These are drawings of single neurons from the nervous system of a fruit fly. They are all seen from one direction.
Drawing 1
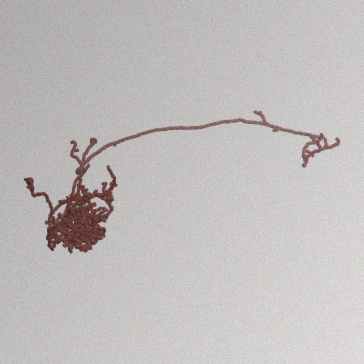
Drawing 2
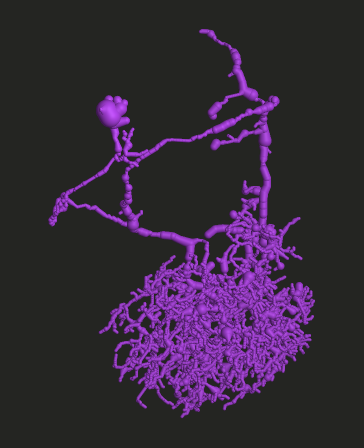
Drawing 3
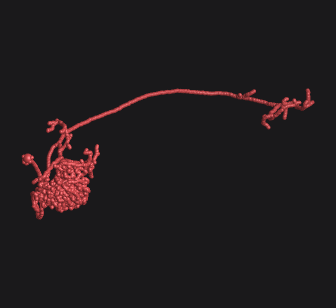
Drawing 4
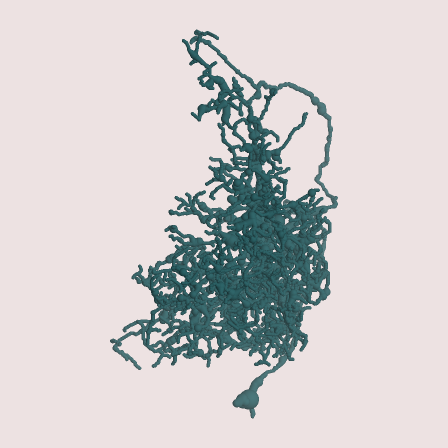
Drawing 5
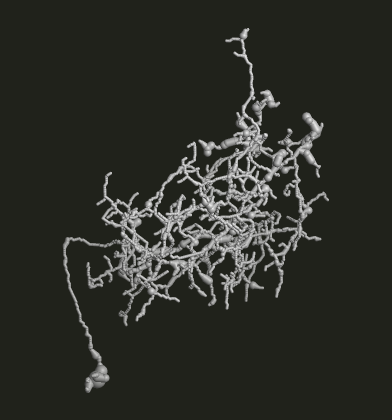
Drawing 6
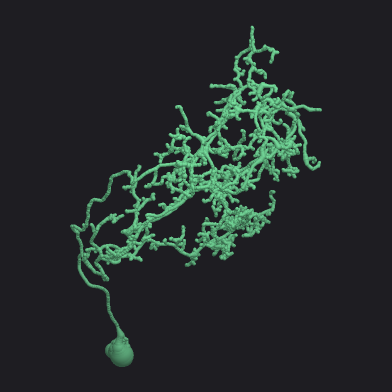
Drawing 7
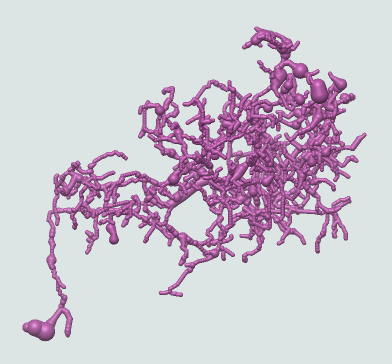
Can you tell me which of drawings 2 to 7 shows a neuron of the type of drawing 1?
Drawing 3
